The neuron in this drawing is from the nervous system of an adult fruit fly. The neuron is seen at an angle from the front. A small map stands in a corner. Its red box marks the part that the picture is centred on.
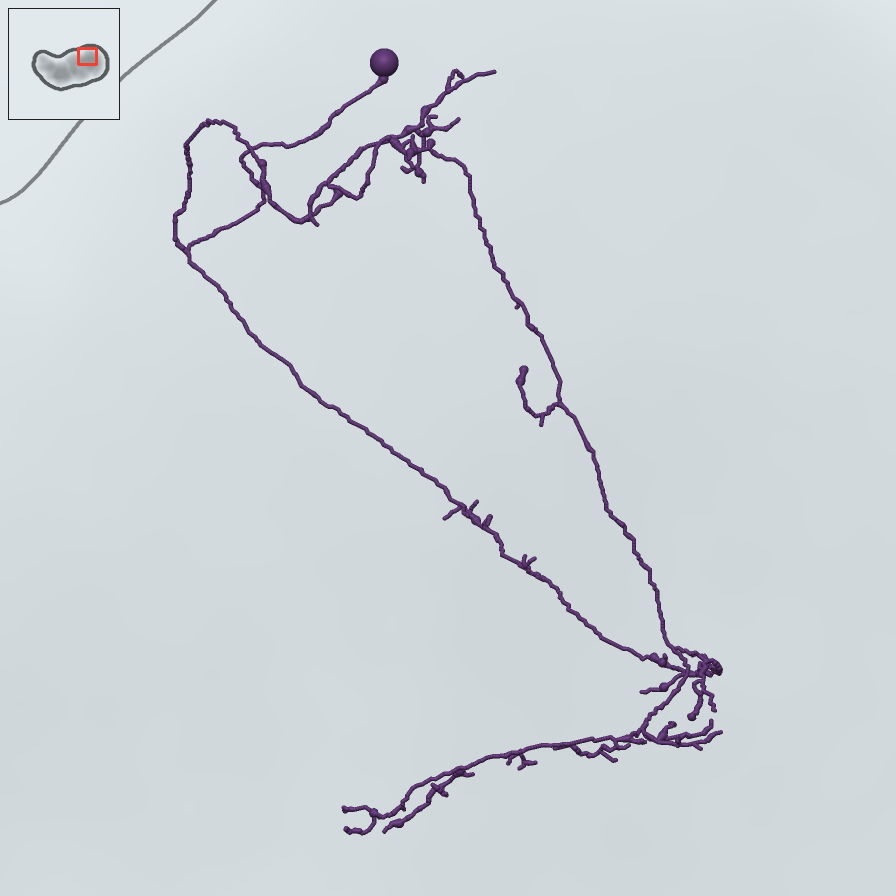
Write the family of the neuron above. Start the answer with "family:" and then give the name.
family: class Kenyon Cell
